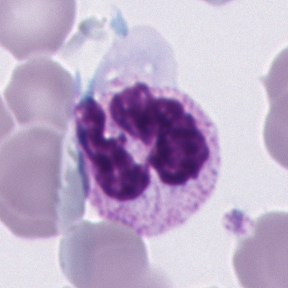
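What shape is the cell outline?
Roughly round, with a smooth edge.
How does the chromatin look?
Dark purple and coarsely clumped.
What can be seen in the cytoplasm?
Fine pink-violet granules, scattered evenly through cytoplasm that is pale pinkish-lilac.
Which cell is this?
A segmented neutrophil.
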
